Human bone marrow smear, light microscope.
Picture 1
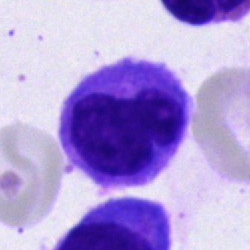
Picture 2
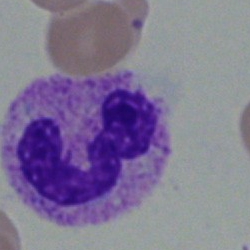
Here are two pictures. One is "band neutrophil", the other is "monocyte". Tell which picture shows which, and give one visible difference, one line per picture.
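The cell in picture 1 is a monocyte. The nucleus fills most of the cell.
The cell in picture 2 is a band neutrophil. The cytoplasm is plentiful and pale pinkish-lilac.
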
